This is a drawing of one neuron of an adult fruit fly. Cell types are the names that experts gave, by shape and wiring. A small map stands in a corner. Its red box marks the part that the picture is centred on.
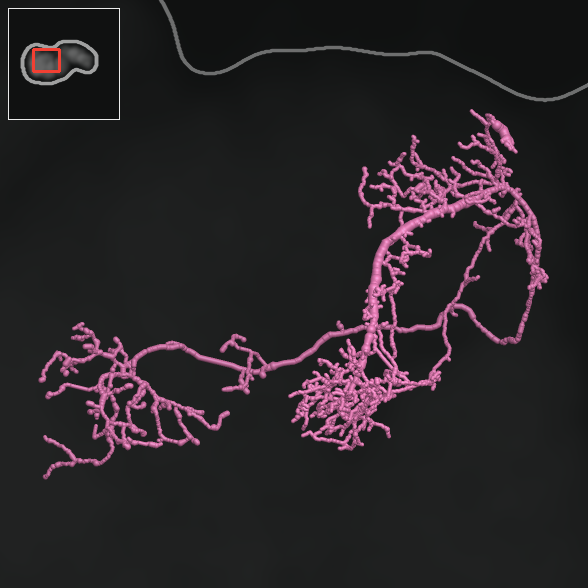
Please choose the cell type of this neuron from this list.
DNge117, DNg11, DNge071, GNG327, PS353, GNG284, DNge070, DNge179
GNG284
